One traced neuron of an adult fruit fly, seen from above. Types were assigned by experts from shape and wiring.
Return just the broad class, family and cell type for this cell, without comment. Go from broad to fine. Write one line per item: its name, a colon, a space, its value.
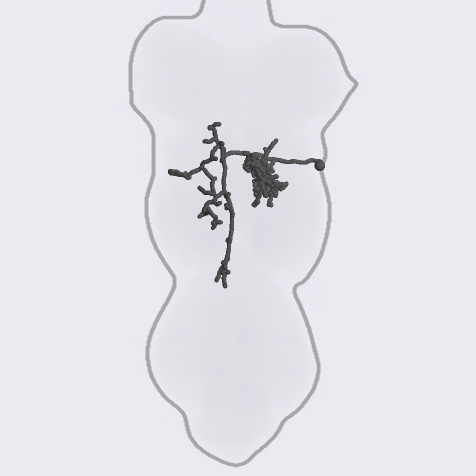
broad class: nerve-cord intrinsic neuron
family: hemilineage 18B
cell type: IN18B039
